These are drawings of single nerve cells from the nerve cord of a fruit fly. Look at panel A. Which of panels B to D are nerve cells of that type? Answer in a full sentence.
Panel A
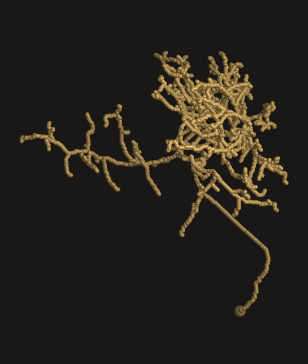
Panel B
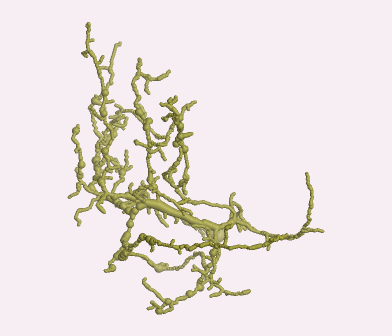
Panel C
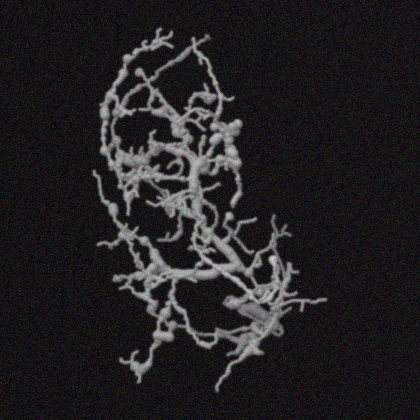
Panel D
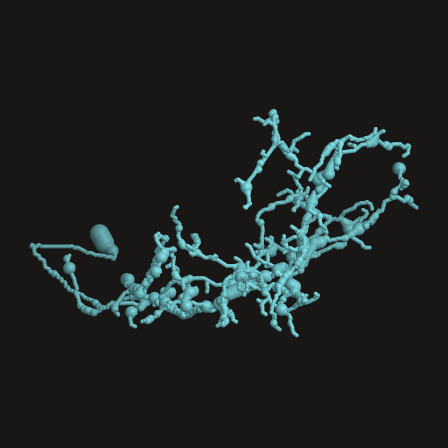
Panel B and panel C are of the same cell type.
